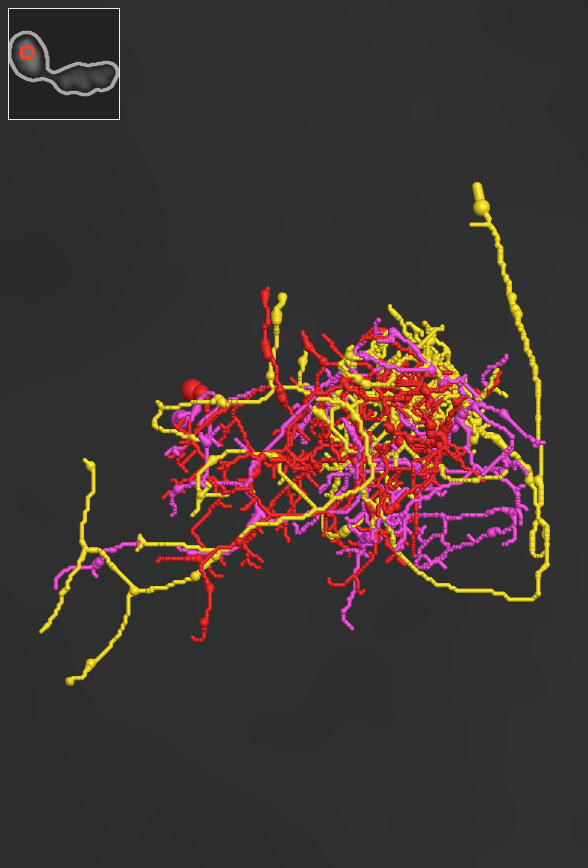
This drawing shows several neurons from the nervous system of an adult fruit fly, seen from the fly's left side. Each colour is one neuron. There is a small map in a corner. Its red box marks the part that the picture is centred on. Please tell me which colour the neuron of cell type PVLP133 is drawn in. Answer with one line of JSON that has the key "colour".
{"colour": "yellow"}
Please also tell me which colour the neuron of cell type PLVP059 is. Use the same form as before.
{"colour": "magenta"}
